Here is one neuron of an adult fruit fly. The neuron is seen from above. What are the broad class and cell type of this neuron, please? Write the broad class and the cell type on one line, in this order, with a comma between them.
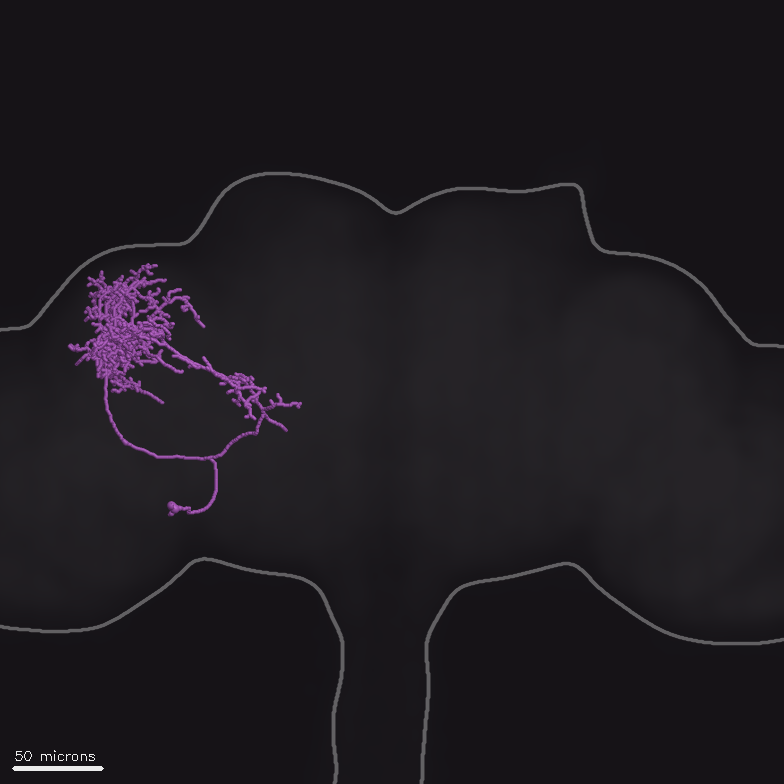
central-brain intrinsic neuron, AVLP474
